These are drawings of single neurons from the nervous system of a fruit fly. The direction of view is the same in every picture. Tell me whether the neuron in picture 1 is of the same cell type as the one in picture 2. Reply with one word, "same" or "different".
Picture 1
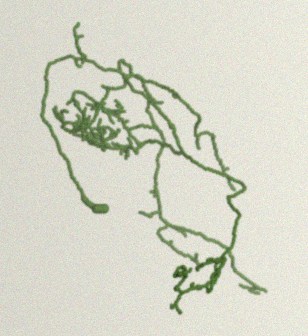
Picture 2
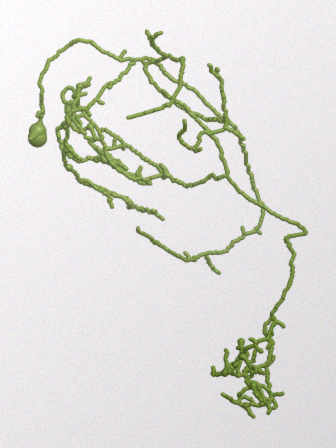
same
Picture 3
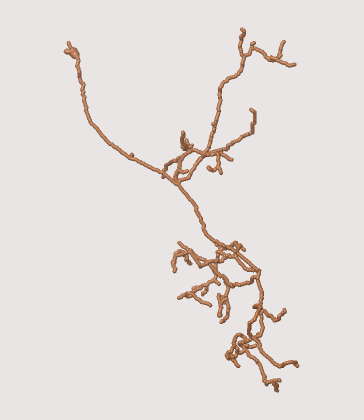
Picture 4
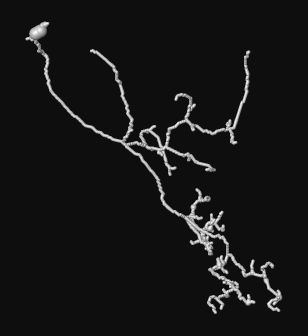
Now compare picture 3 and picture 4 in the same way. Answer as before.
same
